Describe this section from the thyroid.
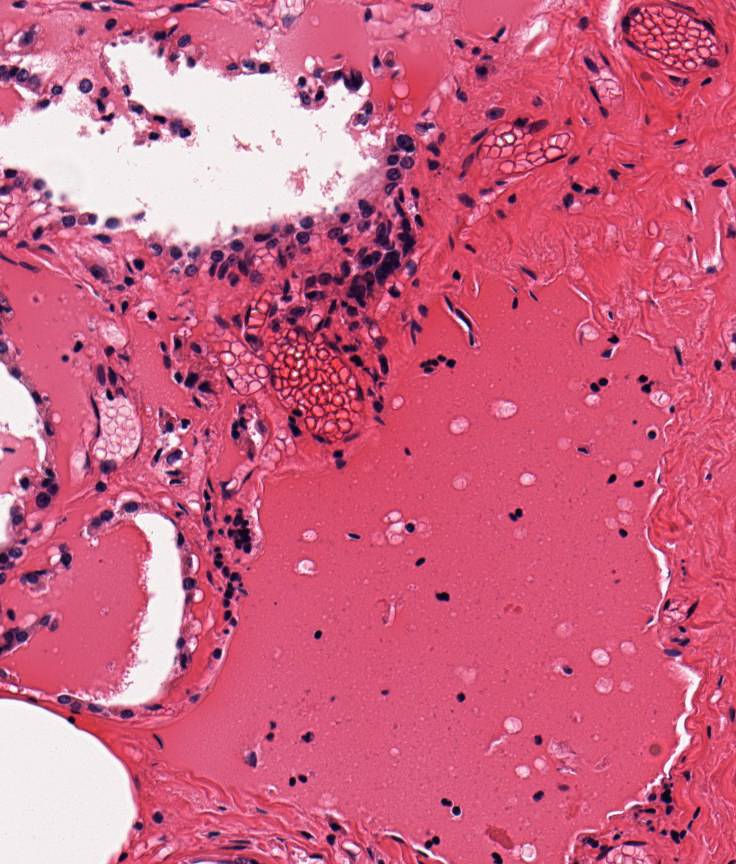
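Centre and lower right: a large pool of smooth, homogeneous pink material, with small, dark, round nuclei scattered singly through it. Vessels packed with red blood cells lie in the upper centre and at the top right. A dense cluster of small, dark, round nuclei surrounds the blood-filled vessel in the upper centre.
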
